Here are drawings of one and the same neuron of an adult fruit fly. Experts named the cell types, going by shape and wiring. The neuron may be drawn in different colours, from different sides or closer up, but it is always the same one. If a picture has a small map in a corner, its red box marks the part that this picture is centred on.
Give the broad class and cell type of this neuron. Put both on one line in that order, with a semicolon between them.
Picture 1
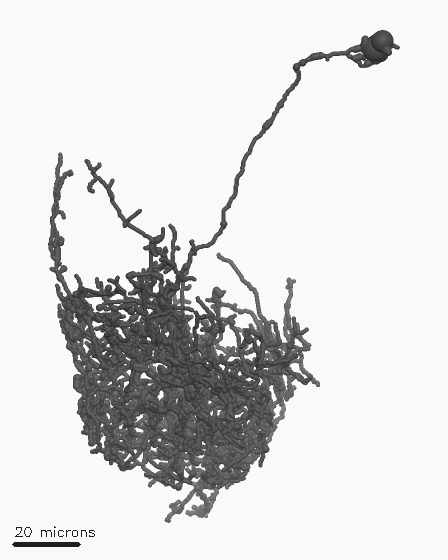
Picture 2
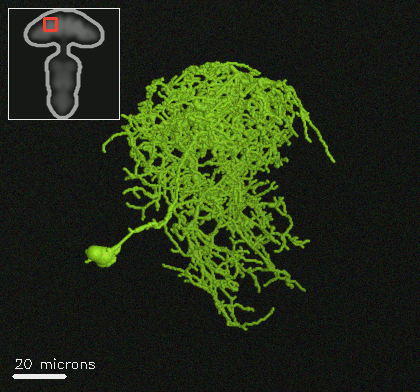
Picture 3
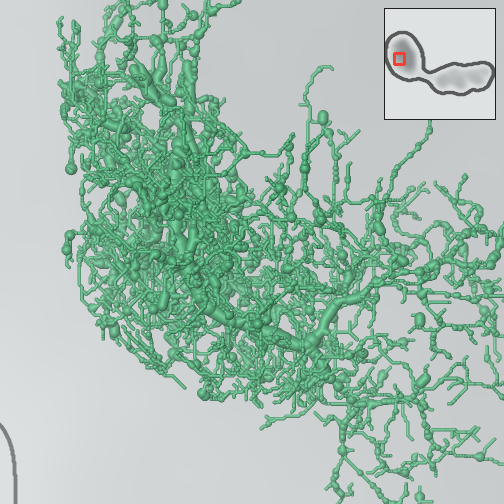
central-brain intrinsic neuron; AVLP085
